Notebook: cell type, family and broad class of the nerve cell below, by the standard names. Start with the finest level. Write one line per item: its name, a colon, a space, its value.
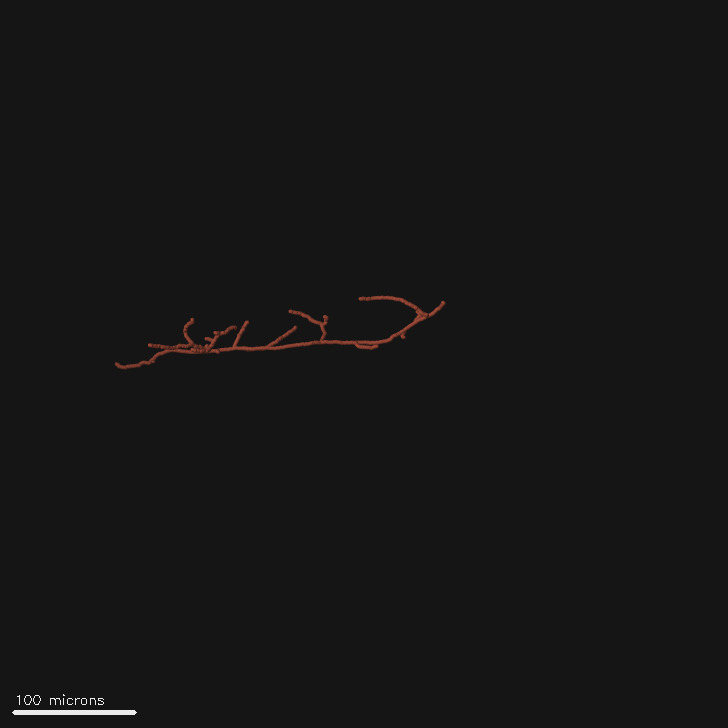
cell type: SNpp11
family: class mechanosensory proprioceptive
broad class: sensory neuron entering the nerve cord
